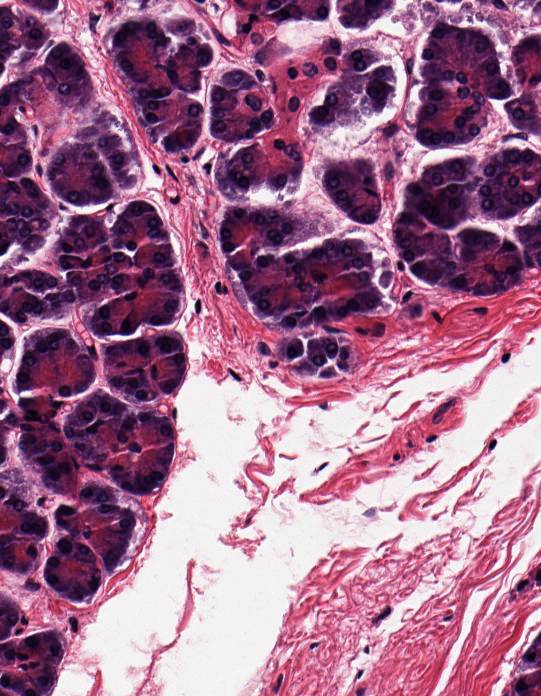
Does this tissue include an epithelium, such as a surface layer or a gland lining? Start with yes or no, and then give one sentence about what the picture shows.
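Yes. The gland is made of closely packed, rounded acini grouped into lobules.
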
